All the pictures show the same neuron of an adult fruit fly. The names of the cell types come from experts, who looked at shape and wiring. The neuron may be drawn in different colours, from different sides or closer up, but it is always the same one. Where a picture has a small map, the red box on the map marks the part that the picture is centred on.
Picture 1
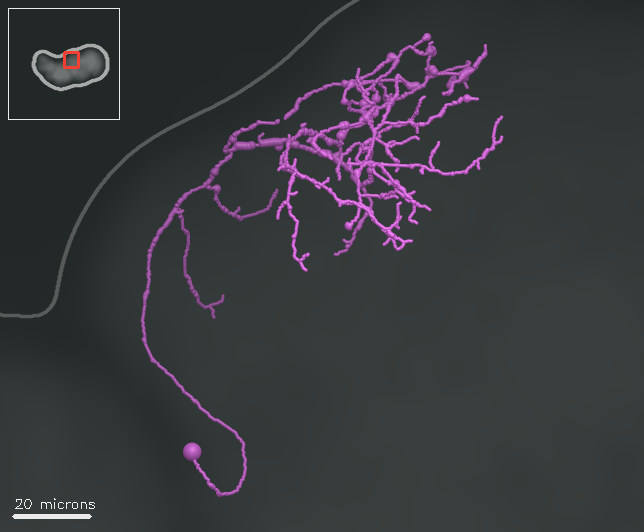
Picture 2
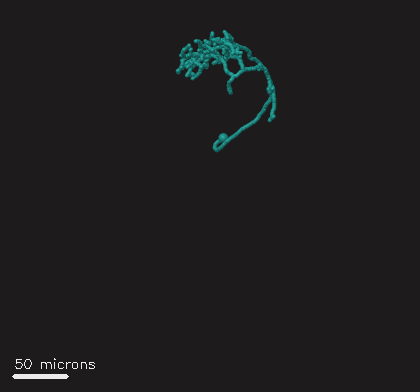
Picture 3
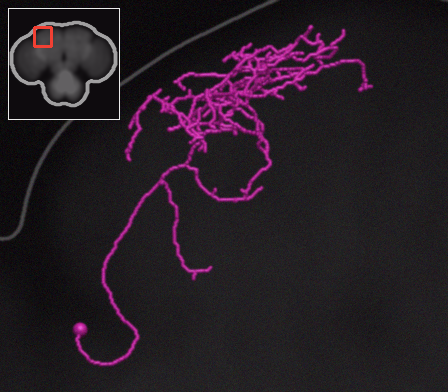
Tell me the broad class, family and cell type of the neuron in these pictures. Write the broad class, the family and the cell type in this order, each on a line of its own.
central-brain intrinsic neuron
hemilineage LHa3
CB4086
